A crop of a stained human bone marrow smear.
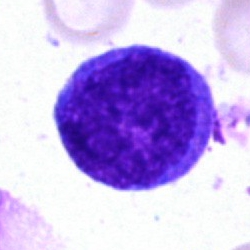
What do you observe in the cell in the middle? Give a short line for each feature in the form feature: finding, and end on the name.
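Chromatin: deep purple, coarse granular texture
Cytoplasm rim: thin, widest on the right
Cytoplasm colour: deep blue
Vacuoles: none seen
Name: blast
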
